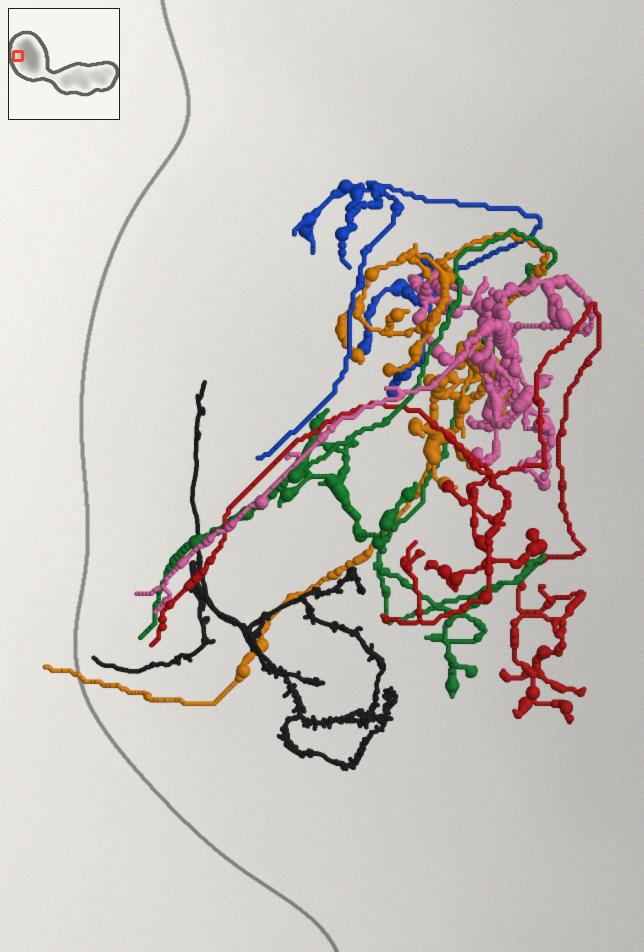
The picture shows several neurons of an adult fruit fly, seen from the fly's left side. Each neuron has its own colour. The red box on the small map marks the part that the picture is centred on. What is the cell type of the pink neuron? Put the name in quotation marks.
"ORN_DP1m"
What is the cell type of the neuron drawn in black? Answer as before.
"ORN_VA1v"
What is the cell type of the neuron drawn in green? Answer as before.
"ORN_VL2a"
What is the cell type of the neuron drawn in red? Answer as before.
"ORN_VL2p"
